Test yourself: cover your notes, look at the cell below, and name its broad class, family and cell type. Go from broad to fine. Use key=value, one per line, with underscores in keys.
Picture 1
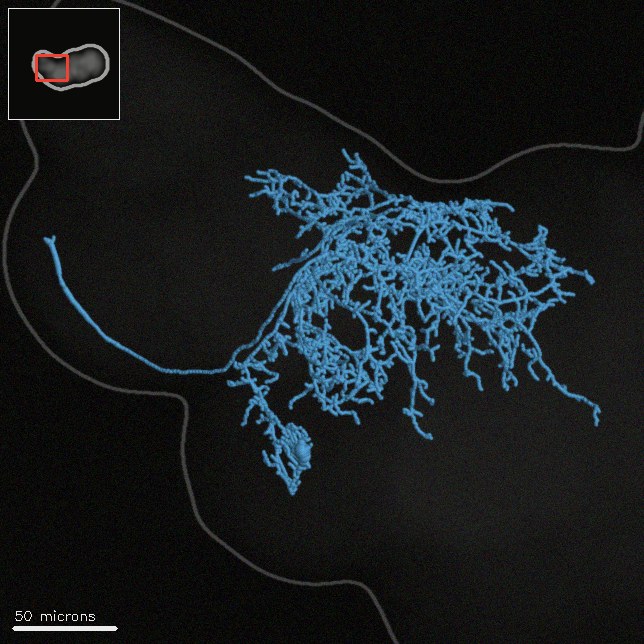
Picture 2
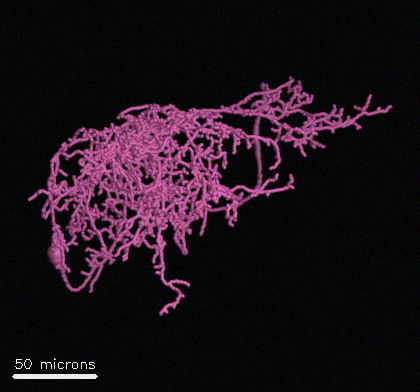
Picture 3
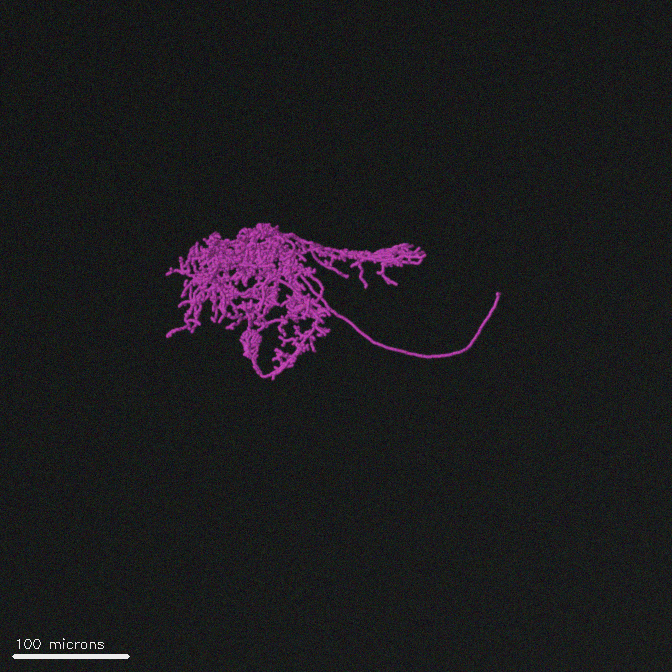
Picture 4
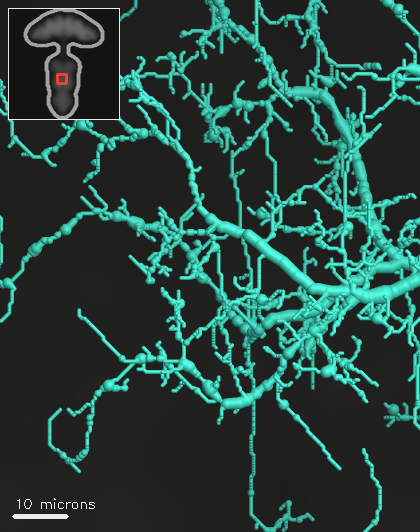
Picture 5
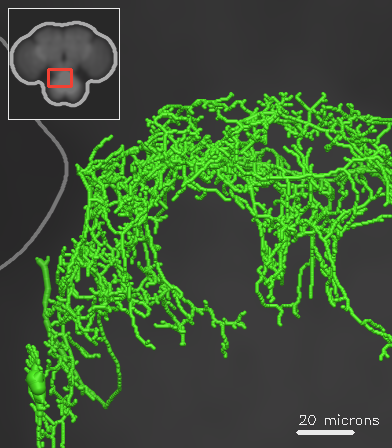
broad_class=motor neuron of the nerve cord
family=hemilineage 08A
cell_type=ps2 MN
